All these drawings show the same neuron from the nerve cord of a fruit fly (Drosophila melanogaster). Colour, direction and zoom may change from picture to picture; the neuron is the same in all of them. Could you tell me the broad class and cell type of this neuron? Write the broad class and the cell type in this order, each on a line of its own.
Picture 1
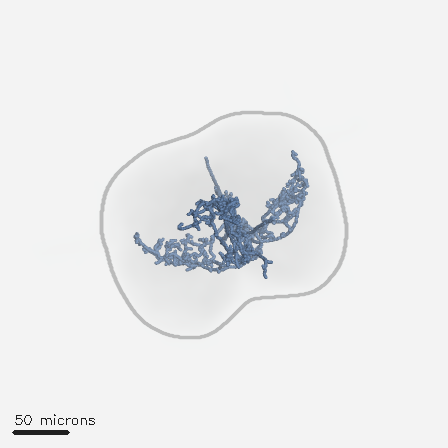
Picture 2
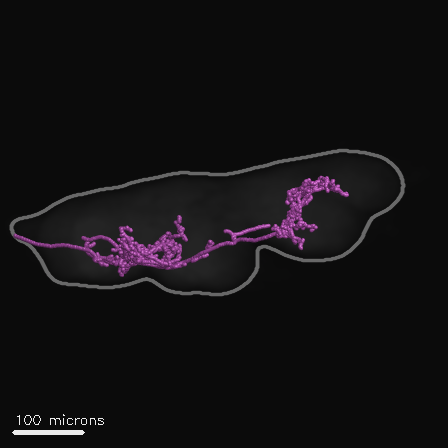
sensory neuron entering the nerve cord
SNxx25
